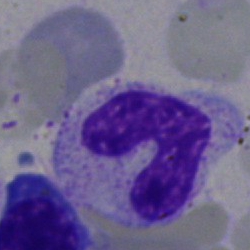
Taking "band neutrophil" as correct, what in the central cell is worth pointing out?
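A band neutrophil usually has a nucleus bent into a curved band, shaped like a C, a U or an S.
In the central cell the nucleus is deeply indented into a curved, horseshoe-like shape with its notch opening downward, which agrees with that band form.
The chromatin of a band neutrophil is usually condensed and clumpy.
Here the chromatin is dark purple and coarsely clumped, with paler streaks between the clumps, in keeping with that. The cell outline is roughly round and smooth, and no nucleoli are visible in the nucleus. None of these features departs from the band neutrophil.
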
